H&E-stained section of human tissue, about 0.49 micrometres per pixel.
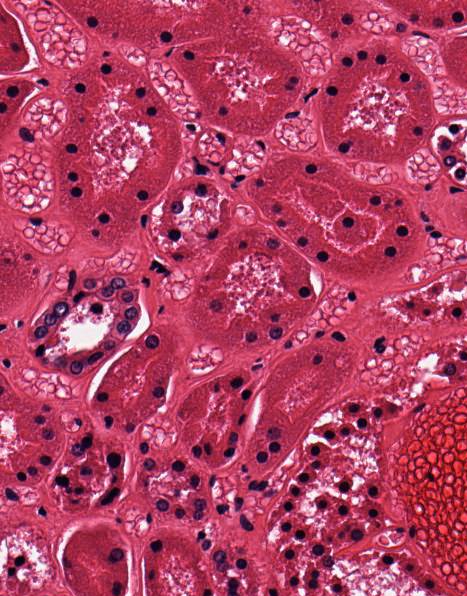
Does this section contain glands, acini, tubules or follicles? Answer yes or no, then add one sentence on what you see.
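Yes. The field is filled with closely packed tubules cut in cross and oblique section, with only scant stroma between them.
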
